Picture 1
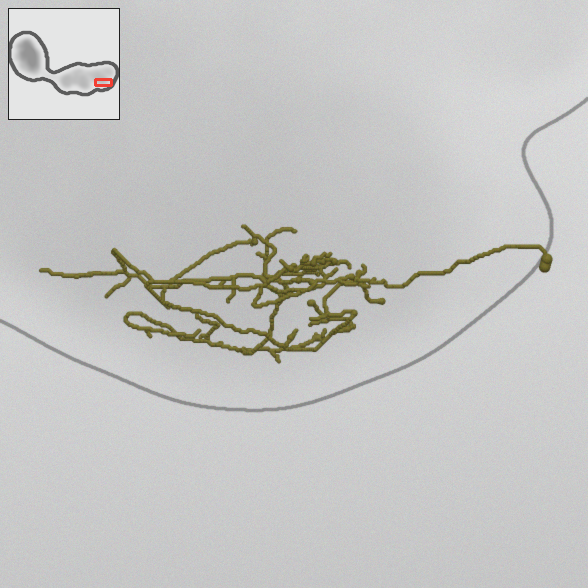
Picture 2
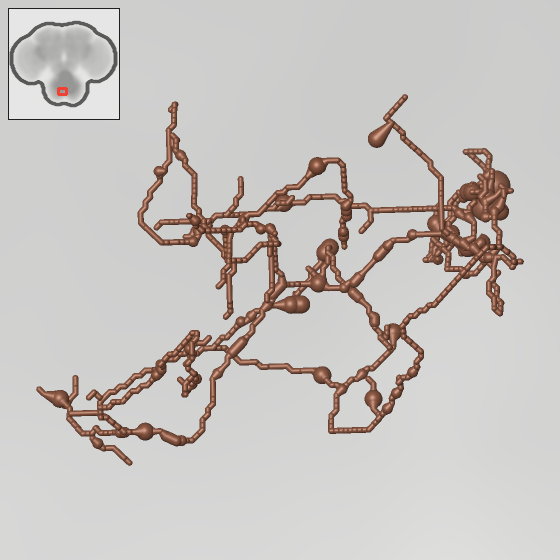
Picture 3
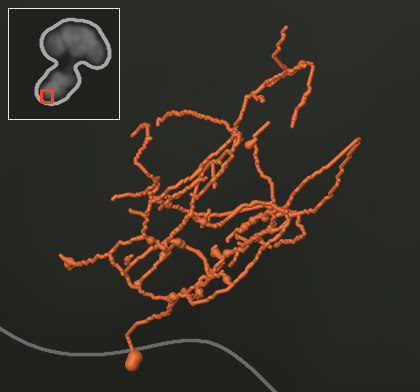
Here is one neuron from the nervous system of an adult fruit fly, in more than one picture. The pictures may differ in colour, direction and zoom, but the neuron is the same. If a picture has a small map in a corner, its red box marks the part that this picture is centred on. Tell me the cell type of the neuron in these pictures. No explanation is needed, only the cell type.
IN01B080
